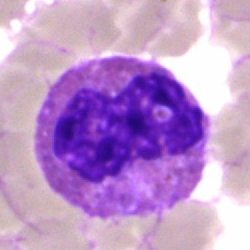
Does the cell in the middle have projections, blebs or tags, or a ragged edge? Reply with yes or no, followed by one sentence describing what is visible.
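No. The cell outline is round and smooth.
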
